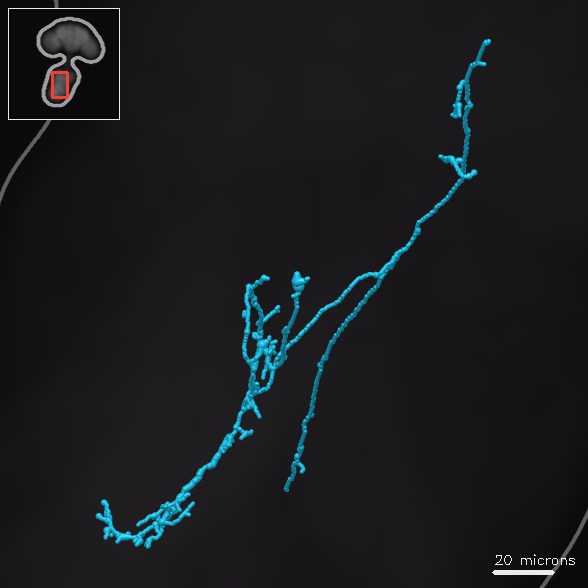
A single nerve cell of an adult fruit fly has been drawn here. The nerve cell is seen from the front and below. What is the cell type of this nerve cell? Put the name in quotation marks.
"IN10B031"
